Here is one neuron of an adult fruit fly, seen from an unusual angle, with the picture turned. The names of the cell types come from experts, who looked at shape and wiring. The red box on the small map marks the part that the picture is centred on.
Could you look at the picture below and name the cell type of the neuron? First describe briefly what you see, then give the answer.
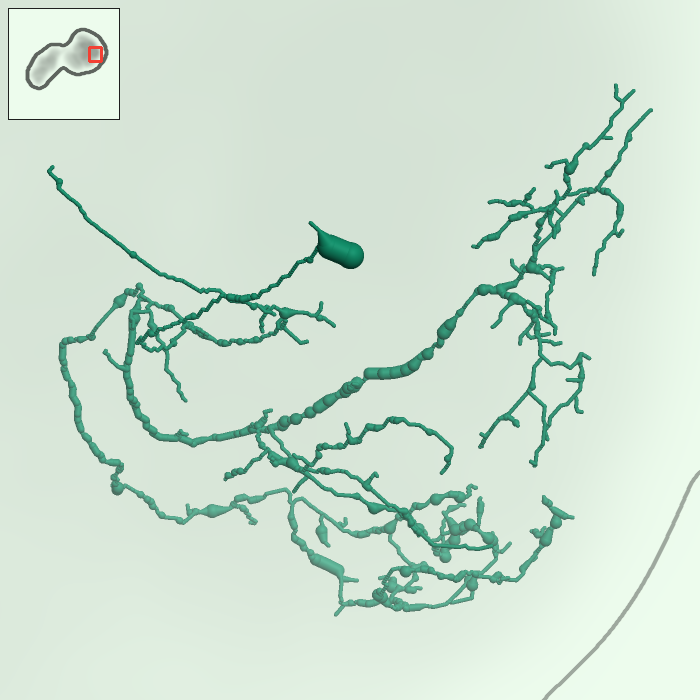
The picture shows dozens of branch ends. As drawn here it is about as wide as it is tall. This is a central-brain intrinsic neuron. It is of cell type SLP273.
